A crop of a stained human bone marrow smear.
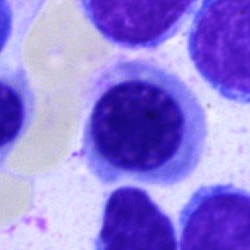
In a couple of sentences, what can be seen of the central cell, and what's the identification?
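The nucleus lies slightly off-centre, toward the left. Its chromatin is dense and dark purple, with small paler spots scattered through it. The cytoplasmic rim is broader on the right than on the left, and it holds no granules. This is an erythroblast.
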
